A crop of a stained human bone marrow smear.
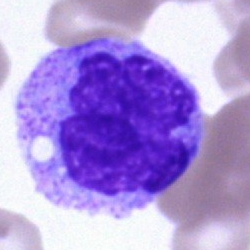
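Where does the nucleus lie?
Off-centre, toward the right of the cell.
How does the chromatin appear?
Dark purple, with paler patches between denser areas.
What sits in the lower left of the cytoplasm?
A single round clear vacuole.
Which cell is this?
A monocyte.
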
